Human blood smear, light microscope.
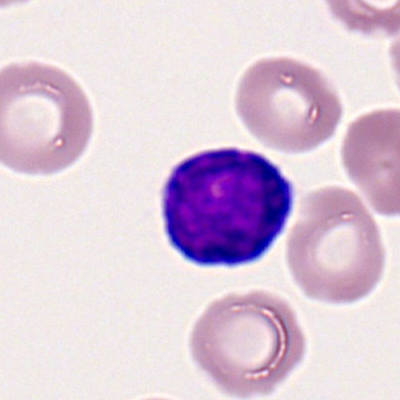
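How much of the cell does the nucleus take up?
Almost the whole cell.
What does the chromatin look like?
Dense, dark purple and coarsely clumped.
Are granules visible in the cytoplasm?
No granules are seen there.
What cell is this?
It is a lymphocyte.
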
